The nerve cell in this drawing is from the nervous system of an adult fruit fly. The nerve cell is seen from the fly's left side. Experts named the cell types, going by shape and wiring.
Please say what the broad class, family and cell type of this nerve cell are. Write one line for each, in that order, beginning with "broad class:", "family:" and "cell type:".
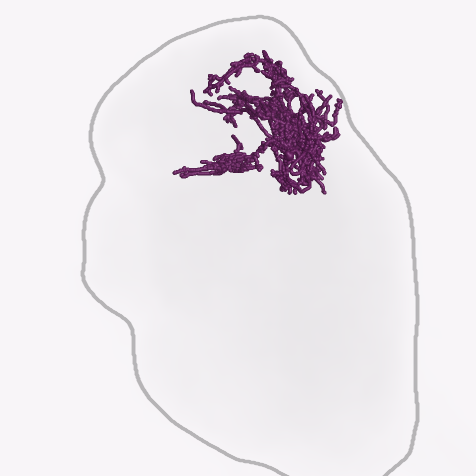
broad class: central-brain intrinsic neuron
family: LHPV
cell type: LHPV3c1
